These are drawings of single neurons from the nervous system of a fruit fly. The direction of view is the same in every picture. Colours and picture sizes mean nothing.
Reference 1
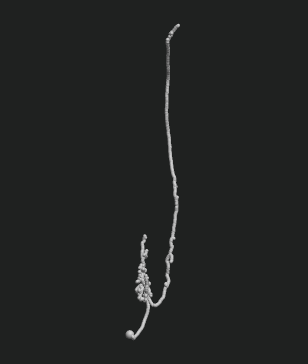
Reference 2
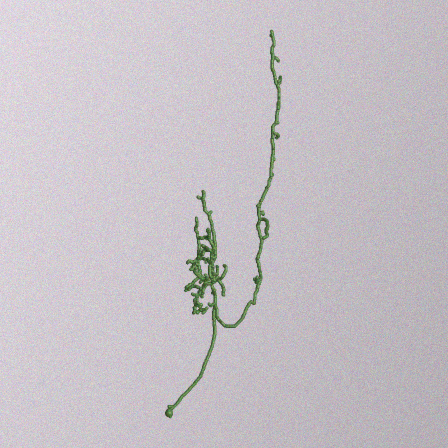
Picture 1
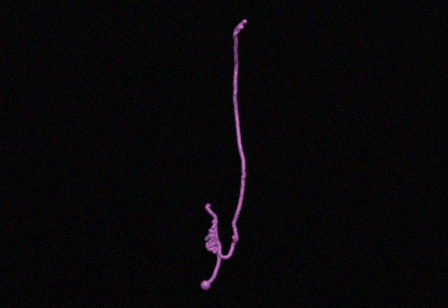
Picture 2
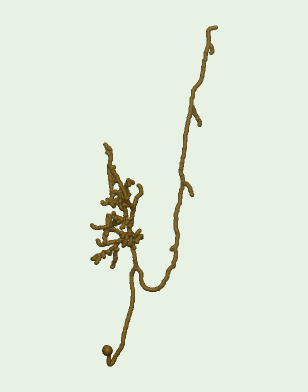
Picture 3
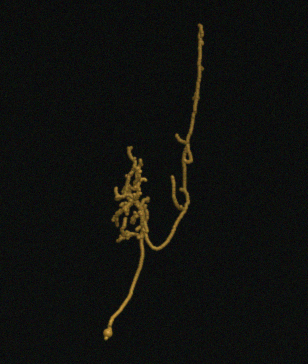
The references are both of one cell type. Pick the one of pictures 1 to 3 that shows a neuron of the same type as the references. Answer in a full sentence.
The neuron in picture 1 is of the same cell type.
